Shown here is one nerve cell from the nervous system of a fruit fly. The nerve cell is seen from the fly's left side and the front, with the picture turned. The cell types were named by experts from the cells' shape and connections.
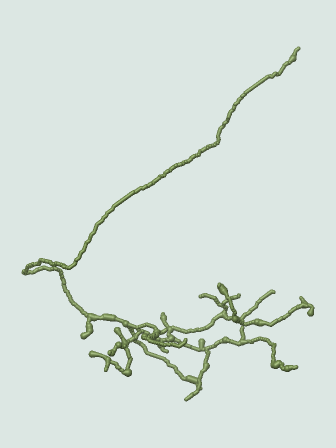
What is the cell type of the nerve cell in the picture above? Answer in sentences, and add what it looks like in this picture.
It is of cell type HRN_VP1d. This is a sensory neuron entering the brain. The drawing shows no cell body. In this view it is about as wide as it is tall.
